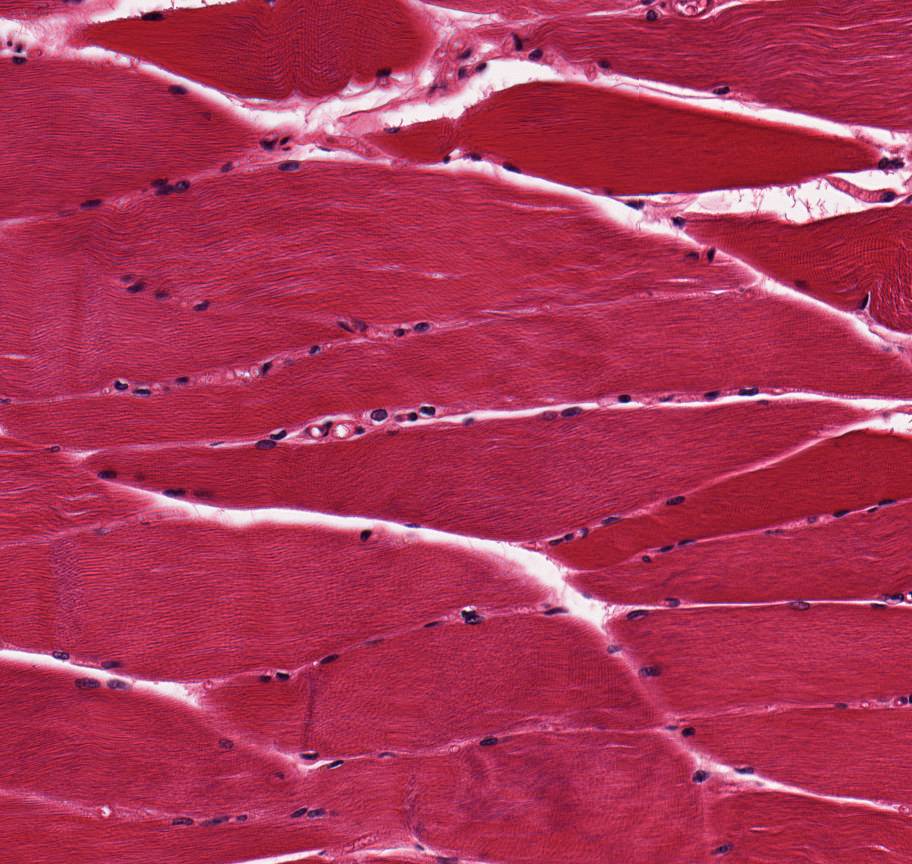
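Skeletal muscle, section stained with haematoxylin and eosin. First, the fibre nuclei are flattened, dark purple and placed at the fibre edges, lined up along their length. Next, the fibre cytoplasm takes eosin as a deep, even red-pink. Between fibres run only thin strands of pale connective tissue, slightly wider toward the top. Finally, no fat cells lie among the fibres.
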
